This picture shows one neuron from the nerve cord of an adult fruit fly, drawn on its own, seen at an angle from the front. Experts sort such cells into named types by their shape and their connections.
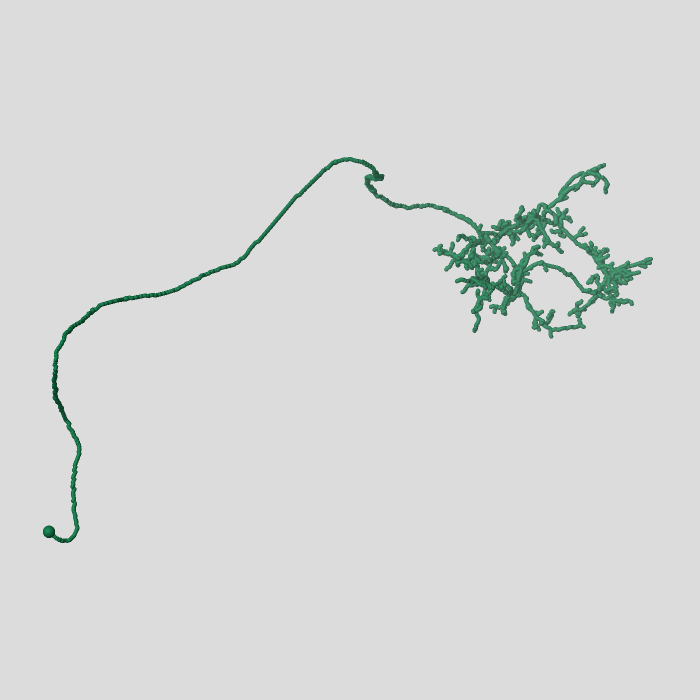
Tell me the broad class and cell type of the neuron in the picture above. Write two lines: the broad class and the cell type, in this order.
nerve-cord intrinsic neuron
INXXX321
